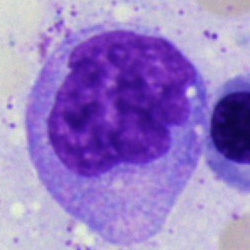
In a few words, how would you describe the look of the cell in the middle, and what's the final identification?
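What strikes me first is the nucleus, irregular and folded in outline with shallow indentations. It sits in the upper part of the cell, leaving a broad band of cytoplasm below. That cytoplasm holds fine, dust-like pinkish granules. At the right edge of the nucleus there's a small clear vacuole. The cell is a monocyte.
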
